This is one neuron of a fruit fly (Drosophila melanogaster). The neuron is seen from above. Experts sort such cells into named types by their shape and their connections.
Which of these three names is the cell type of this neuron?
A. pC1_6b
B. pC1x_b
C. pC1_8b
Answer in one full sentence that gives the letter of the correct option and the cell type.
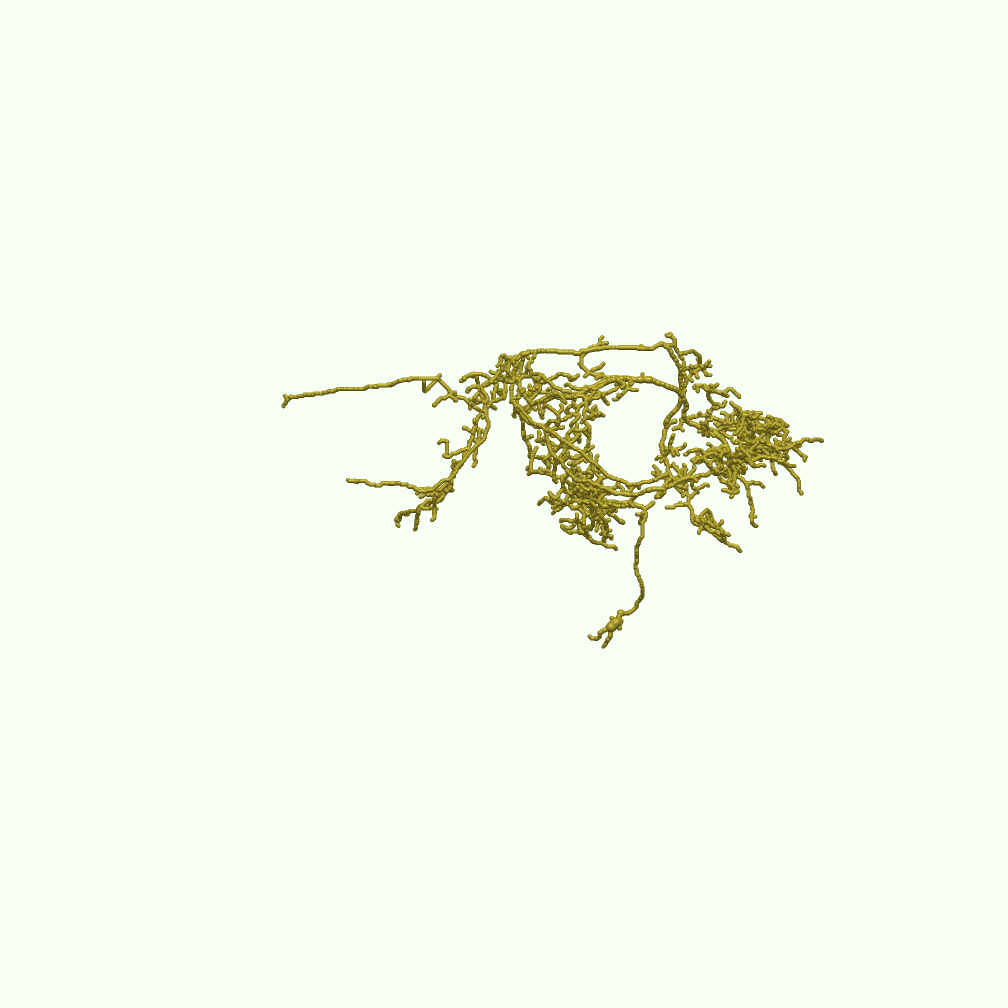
The cell type assigned to the neuron is pC1x_b, under option B.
